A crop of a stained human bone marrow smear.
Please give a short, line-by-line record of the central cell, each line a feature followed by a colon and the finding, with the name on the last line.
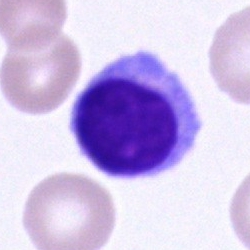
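Nucleus: off-centre, lying toward the left side
Chromatin: dense, dark purple
Granules: none visible in the cytoplasm
Vacuoles: none seen in the cytoplasm either
Name: lymphocyte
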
